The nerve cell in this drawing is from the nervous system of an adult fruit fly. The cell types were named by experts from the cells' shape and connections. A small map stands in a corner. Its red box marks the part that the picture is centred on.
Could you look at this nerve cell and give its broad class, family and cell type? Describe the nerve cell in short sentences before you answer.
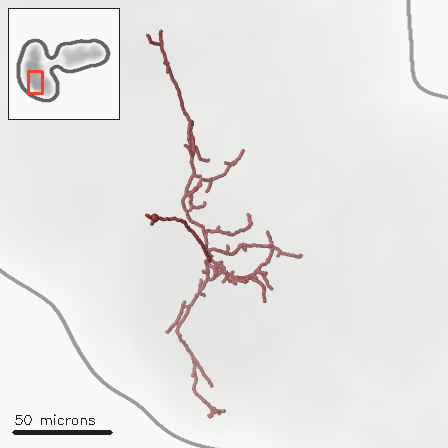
It is in the brain and does not reach the nerve cord. From top to bottom in the picture it spans about 200 microns. This is a central-brain intrinsic neuron. Its family is hemilineage SMPp&v1_posterior. The cell type is CB3187.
